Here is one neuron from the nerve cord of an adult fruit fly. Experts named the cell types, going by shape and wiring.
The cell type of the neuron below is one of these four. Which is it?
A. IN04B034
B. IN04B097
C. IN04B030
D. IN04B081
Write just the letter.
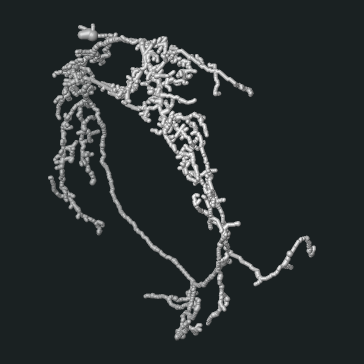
A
